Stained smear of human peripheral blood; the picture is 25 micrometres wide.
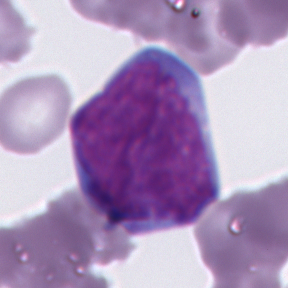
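Myeloblast. The cell measures about 17 by 14 micrometres and has an angular outline, with several straight edges meeting at corners. The nucleus is about 14 micrometres across and fills about 80% of the cell's area. Its chromatin is finely textured and reddish-purple, without coarse dark clumps. The cytoplasm shows no visible granules and contains no vacuoles.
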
